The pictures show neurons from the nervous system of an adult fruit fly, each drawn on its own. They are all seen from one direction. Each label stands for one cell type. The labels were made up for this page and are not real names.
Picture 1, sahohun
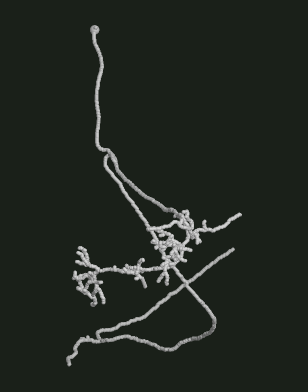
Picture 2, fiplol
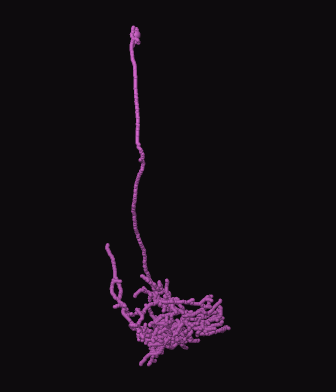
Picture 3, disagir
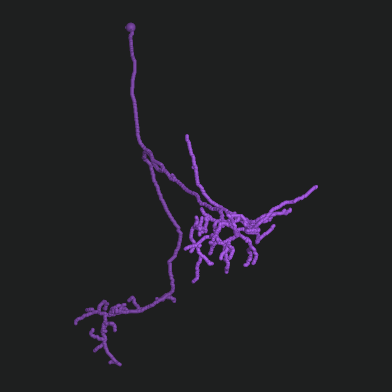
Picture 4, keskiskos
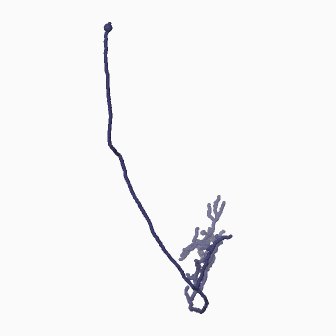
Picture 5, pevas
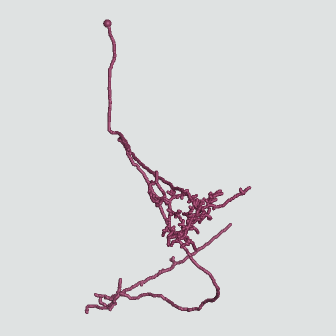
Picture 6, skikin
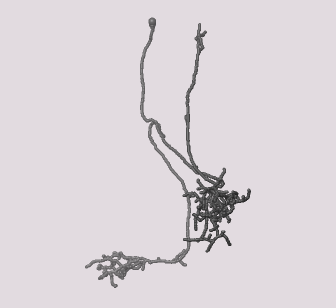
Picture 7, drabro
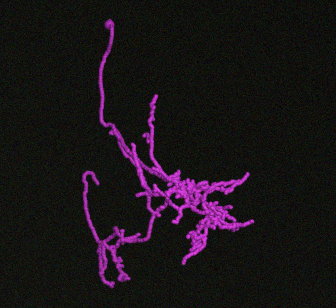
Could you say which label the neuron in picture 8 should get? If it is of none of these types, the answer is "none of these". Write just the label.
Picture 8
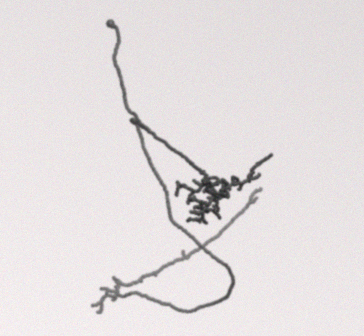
pevas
